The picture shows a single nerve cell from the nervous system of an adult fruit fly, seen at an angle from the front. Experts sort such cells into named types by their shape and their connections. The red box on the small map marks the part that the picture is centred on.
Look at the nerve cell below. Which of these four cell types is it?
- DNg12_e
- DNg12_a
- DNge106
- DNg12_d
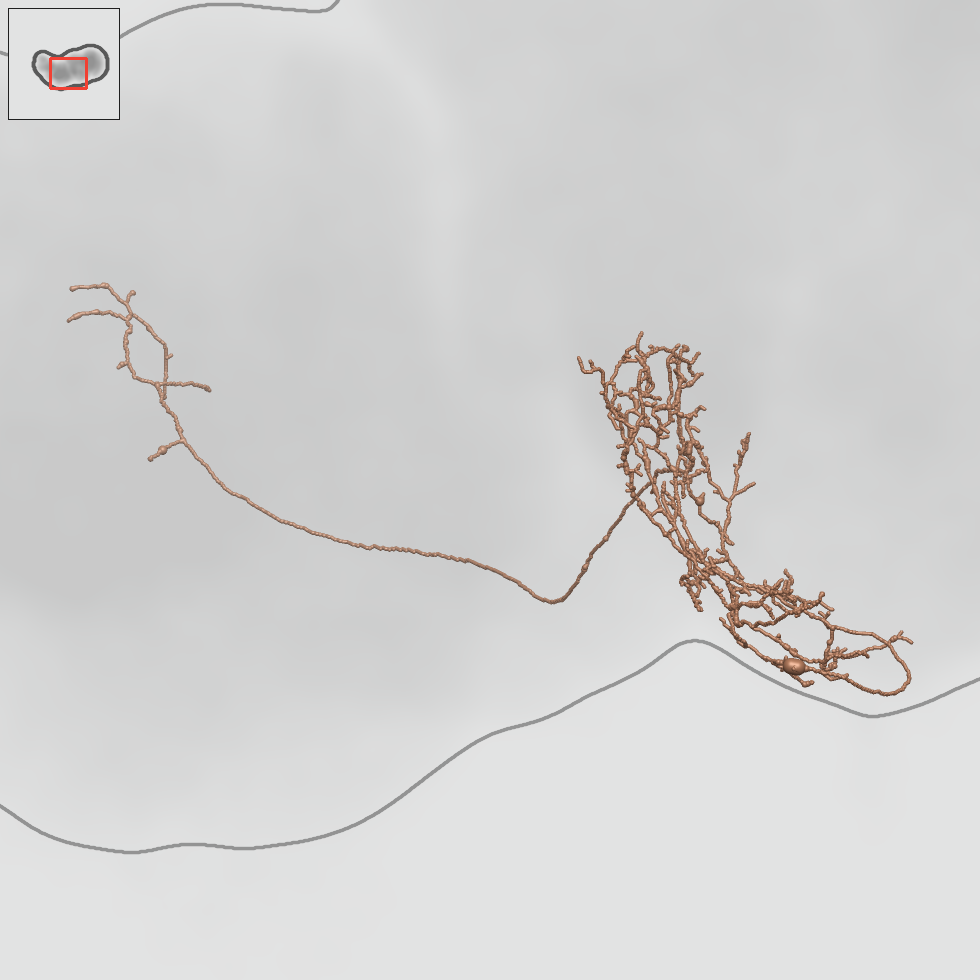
DNg12_a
